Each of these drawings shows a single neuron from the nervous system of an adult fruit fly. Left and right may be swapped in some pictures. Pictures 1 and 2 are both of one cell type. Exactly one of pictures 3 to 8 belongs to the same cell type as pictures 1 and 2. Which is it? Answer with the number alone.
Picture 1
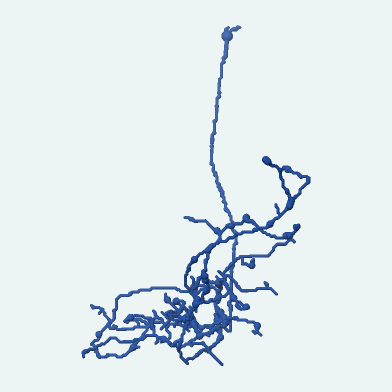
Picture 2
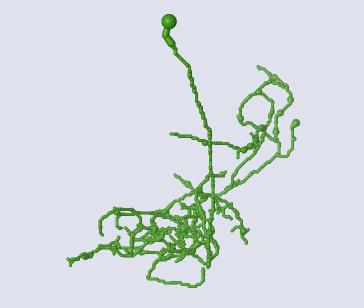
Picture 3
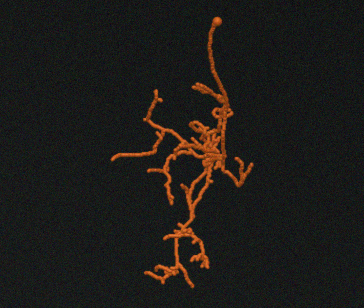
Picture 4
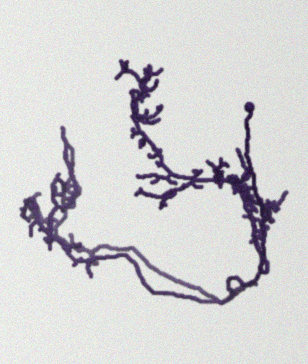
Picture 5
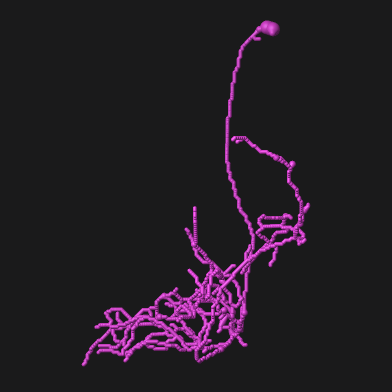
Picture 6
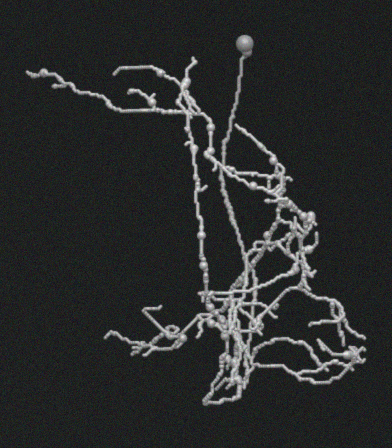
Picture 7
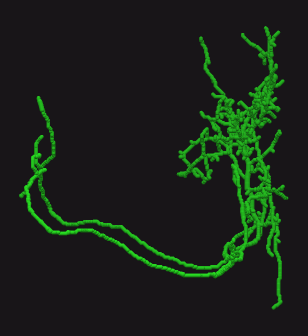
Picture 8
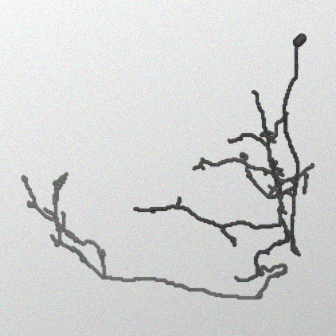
5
